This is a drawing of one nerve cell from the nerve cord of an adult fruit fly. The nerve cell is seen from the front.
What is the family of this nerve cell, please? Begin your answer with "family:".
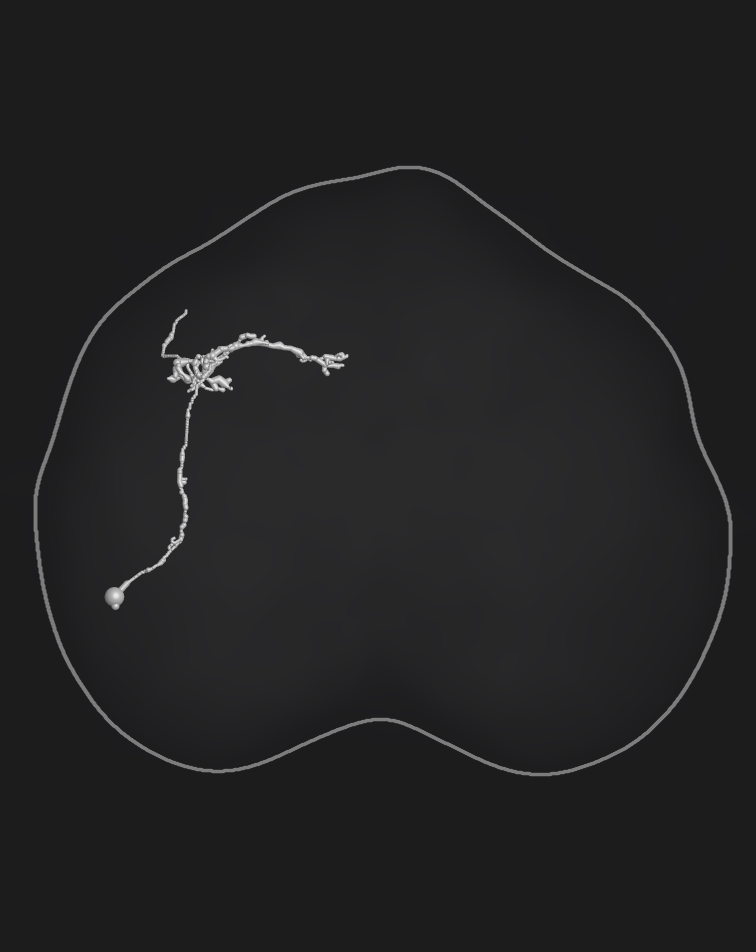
family: hemilineage 03B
